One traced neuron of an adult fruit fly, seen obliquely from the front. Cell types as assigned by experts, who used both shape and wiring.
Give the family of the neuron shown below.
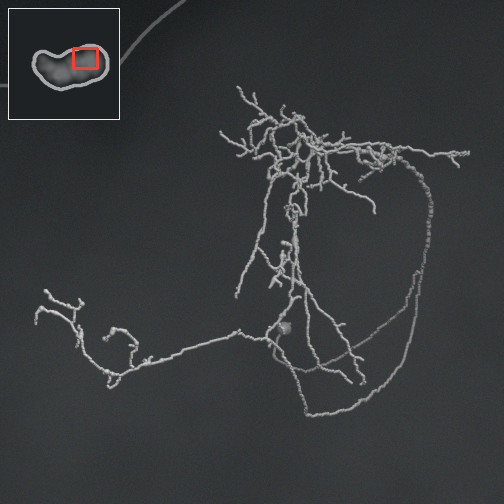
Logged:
hemilineage VLPl&p1_posterior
